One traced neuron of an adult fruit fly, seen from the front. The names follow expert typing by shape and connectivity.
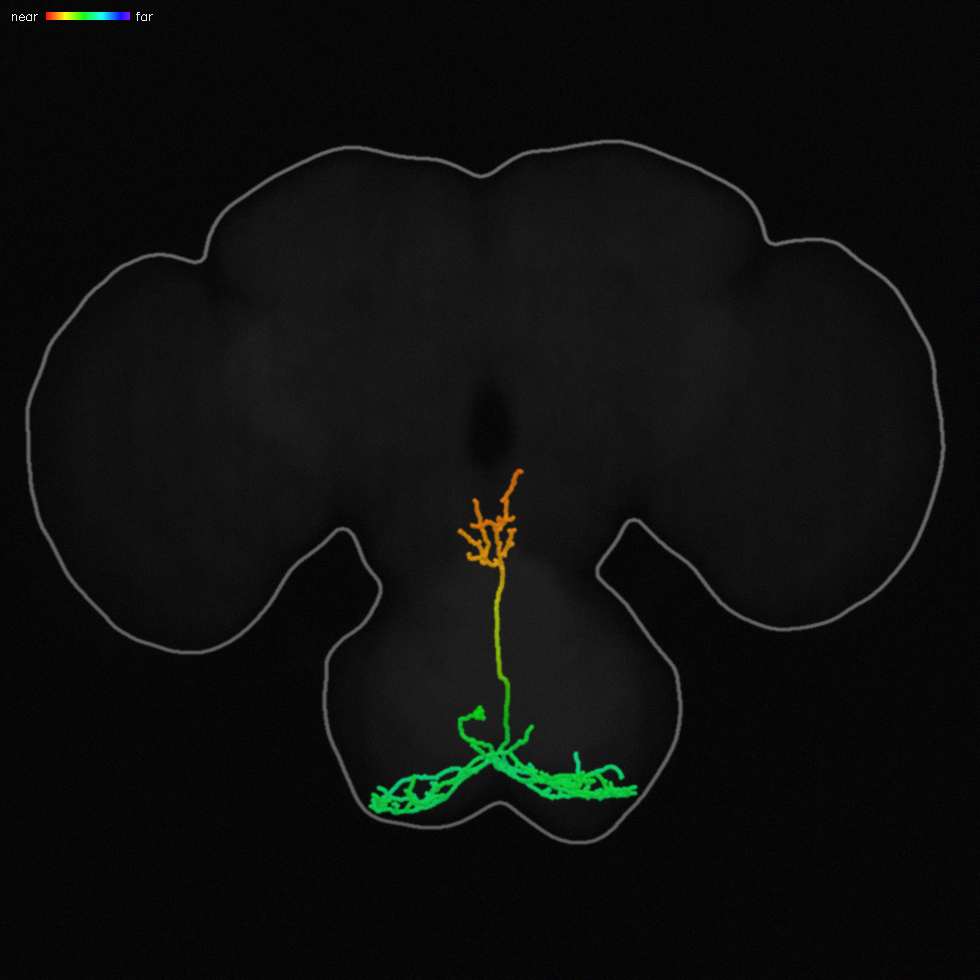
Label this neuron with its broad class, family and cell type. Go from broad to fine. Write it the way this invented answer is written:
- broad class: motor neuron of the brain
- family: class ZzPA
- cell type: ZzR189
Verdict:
- broad class: ascending neuron
- family: hemilineage 09B
- cell type: AN09B032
